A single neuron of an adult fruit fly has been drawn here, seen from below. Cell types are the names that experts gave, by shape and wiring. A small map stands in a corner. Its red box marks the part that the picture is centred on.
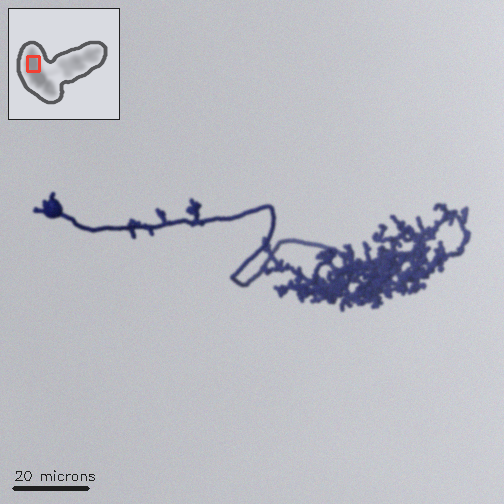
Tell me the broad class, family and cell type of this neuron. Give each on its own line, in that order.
optic-lobe intrinsic neuron
Li
Li34a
